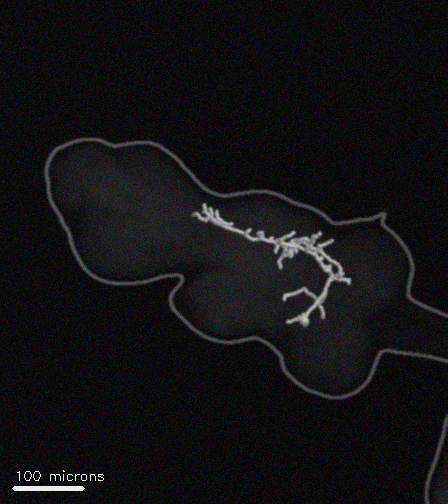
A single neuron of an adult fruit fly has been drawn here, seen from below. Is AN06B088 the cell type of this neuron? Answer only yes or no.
no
